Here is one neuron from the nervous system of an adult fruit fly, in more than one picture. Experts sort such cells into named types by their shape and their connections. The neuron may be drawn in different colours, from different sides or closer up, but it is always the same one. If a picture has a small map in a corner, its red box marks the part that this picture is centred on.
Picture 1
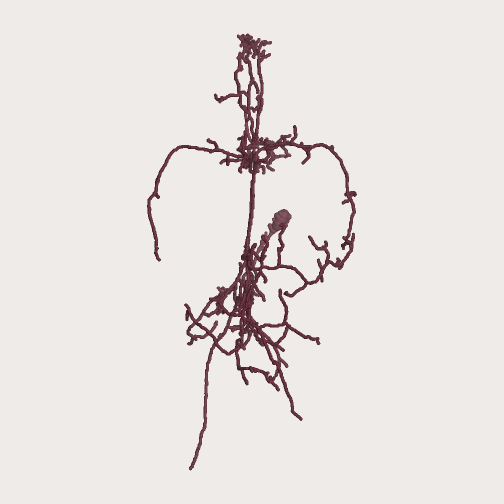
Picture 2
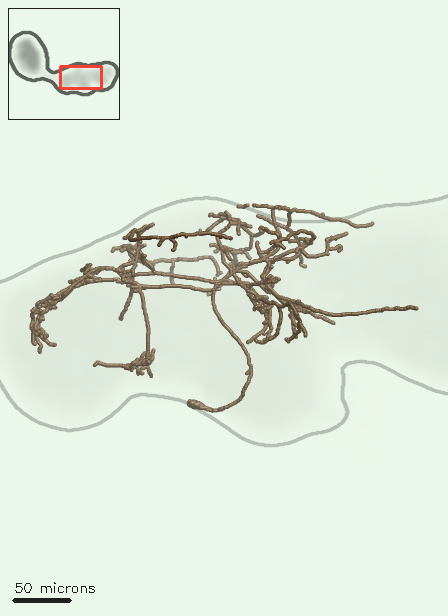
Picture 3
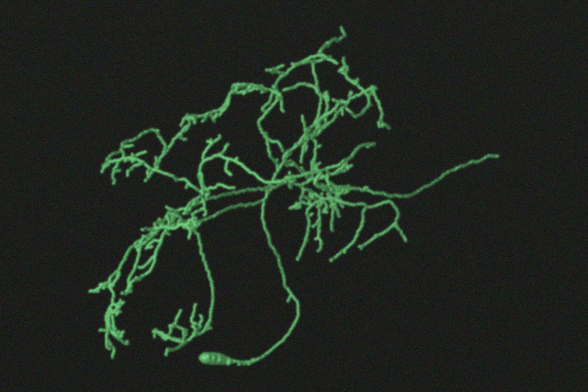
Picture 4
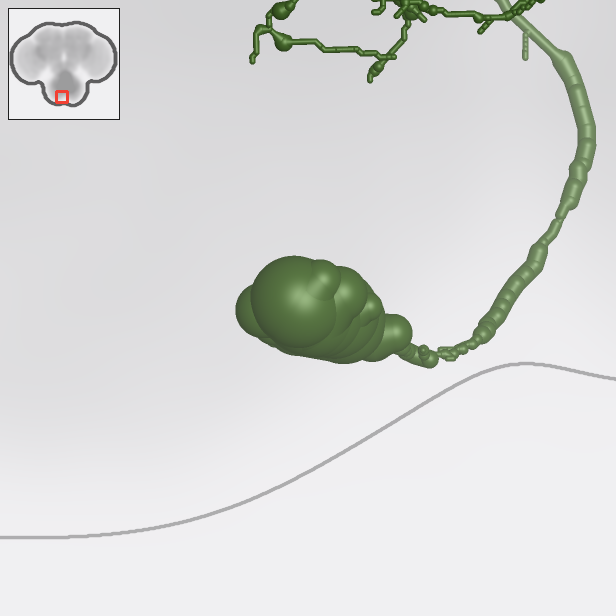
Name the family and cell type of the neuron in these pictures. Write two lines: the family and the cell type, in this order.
hemilineage 27X
FMRFa_Tv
